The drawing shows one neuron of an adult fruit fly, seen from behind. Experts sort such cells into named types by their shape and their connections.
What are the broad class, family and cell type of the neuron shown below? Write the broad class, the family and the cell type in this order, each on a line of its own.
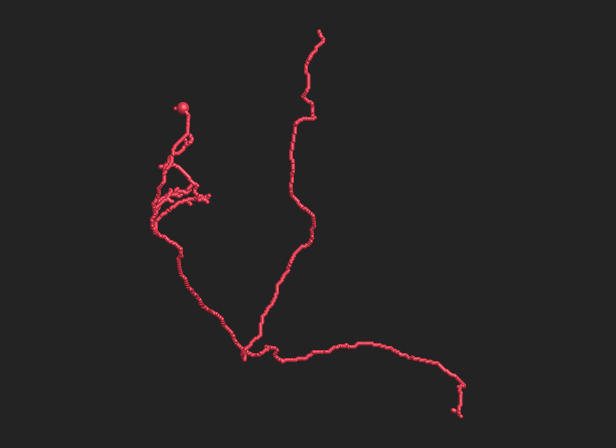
central-brain intrinsic neuron
class Kenyon Cell
KCab-m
